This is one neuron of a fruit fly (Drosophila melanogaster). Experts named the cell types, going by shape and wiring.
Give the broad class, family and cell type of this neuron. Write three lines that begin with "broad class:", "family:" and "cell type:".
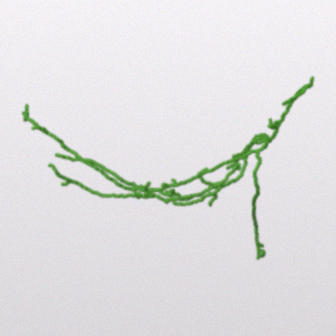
broad class: central-brain intrinsic neuron
family: hemilineage VPNp&v1_posterior
cell type: PLP171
